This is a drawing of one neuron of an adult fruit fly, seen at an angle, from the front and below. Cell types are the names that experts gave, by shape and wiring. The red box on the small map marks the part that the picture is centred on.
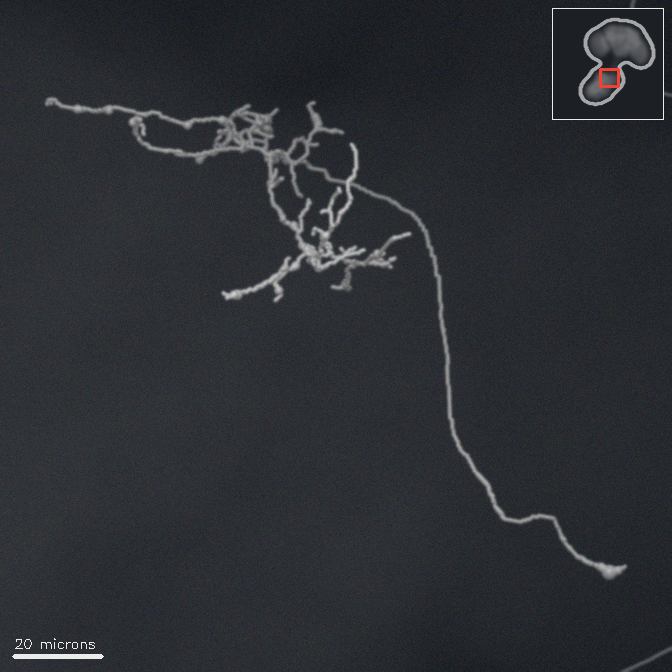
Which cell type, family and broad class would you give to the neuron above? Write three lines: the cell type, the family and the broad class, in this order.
IN03B090
hemilineage 03B
nerve-cord intrinsic neuron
